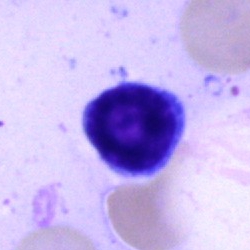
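Lymphocyte, the central cell in a stained bone marrow smear. Its outline is roughly round, with a slightly uneven, bumpy edge. The cytoplasm forms a thin, deep blue rim. Dark, densely stained chromatin covers most of the nucleus, and a paler purple patch lies near its centre.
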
